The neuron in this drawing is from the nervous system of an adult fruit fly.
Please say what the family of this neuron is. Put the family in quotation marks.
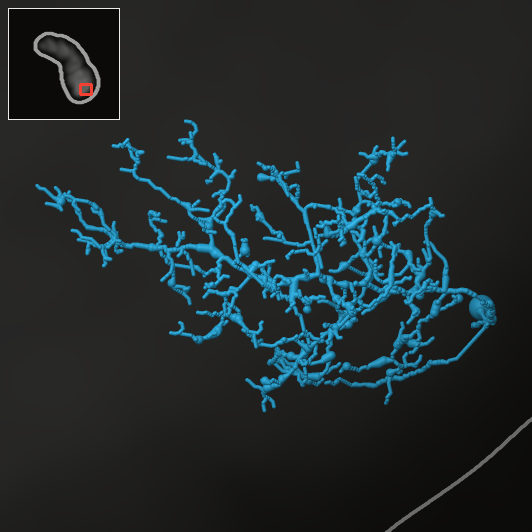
"hemilineage VLPa1_lateral"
